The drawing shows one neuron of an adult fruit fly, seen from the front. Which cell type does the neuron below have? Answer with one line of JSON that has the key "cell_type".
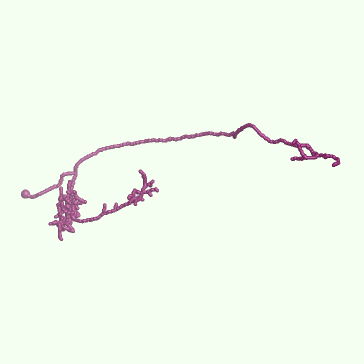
{"cell_type": "LLPC1"}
